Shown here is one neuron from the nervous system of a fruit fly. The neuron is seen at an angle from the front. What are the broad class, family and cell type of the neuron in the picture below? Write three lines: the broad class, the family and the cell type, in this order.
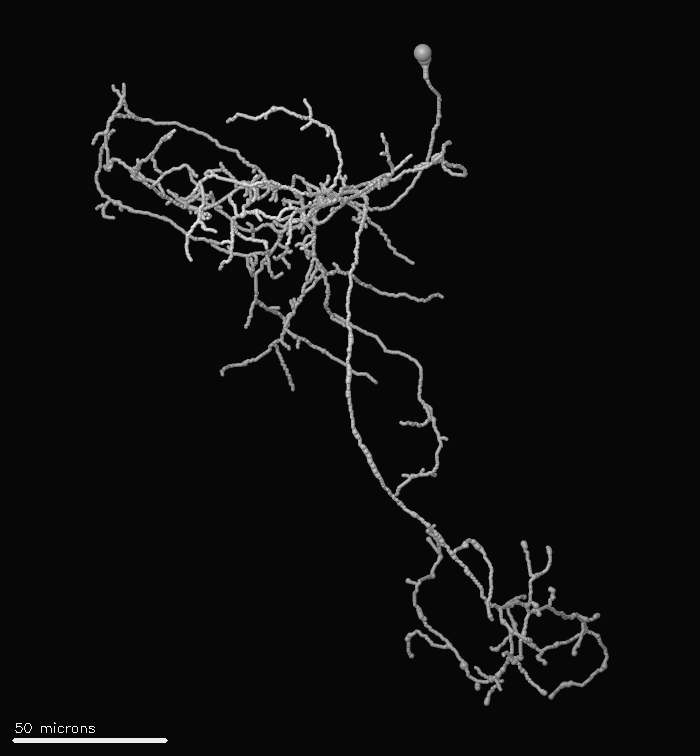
central-brain intrinsic neuron
hemilineage SMPpm1
CL208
